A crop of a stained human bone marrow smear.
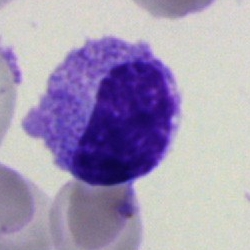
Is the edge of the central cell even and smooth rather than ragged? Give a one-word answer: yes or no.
No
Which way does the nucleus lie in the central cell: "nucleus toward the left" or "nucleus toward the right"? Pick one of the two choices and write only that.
Nucleus toward the right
